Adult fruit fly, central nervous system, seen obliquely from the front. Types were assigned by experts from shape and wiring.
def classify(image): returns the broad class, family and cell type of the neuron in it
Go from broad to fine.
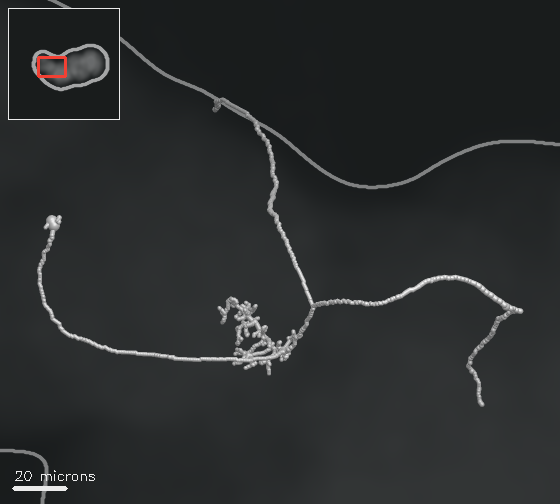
nerve-cord intrinsic neuron; hemilineage 18B; IN18B044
